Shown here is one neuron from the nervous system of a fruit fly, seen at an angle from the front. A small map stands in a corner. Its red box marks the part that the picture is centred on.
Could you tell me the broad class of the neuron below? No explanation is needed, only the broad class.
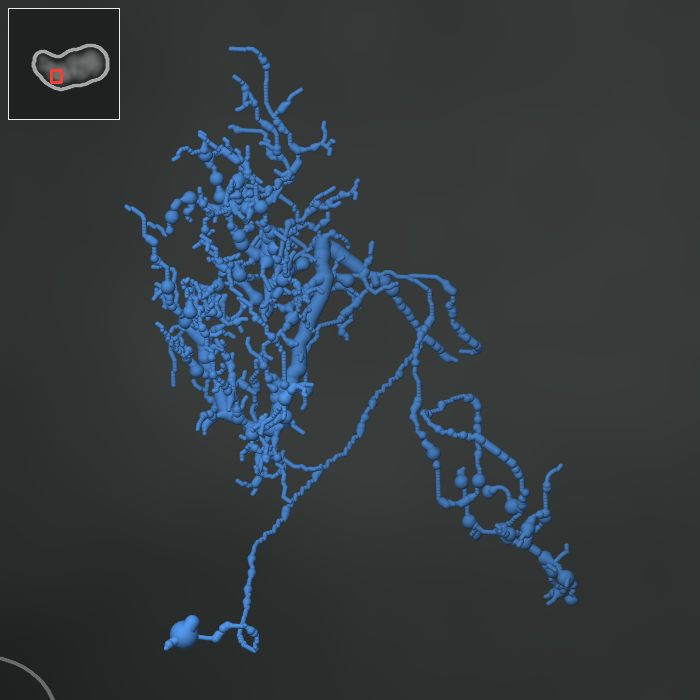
optic-lobe intrinsic neuron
